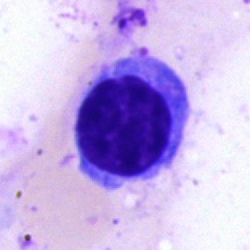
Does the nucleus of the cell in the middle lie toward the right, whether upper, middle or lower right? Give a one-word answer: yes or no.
No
